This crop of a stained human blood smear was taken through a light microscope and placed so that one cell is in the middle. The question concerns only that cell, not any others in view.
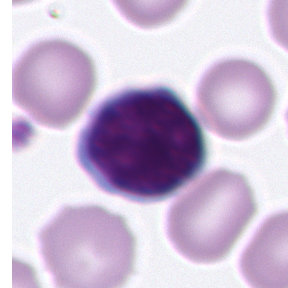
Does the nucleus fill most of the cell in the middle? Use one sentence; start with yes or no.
Yes, the cell's cytoplasm is limited to a thin rim around the nucleus.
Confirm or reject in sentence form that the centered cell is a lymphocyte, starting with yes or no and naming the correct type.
Yes, the cell in the middle of the crop is a lymphocyte.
